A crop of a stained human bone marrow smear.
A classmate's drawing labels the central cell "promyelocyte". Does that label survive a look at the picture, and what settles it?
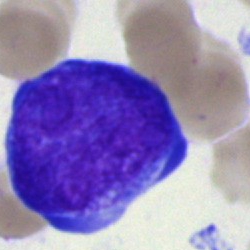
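No granules are visible in this cell's cytoplasm.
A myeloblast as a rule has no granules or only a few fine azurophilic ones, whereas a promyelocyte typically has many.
This absence speaks for blast and against promyelocyte.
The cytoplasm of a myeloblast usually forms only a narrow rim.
Here the cytoplasm is a narrow rim of deep blue, seen most clearly along the lower edge, which also goes with blast. The chromatin is finely stippled purple with small paler specks, without coarse dark clumps. The outline is slightly angular rather than smoothly round. Taken together, the cell is a blast, not a promyelocyte.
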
